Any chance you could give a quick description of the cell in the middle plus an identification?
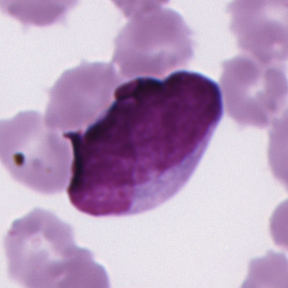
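Along the lower right the cell outline is smooth, whereas along the upper left it is uneven and notched. A small pointed tag juts out from the left edge of the cell. The nucleus is broad and irregular and fills the upper and left part of the cell. No granules can be seen in the cytoplasm. The cell in question is a myeloblast.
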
